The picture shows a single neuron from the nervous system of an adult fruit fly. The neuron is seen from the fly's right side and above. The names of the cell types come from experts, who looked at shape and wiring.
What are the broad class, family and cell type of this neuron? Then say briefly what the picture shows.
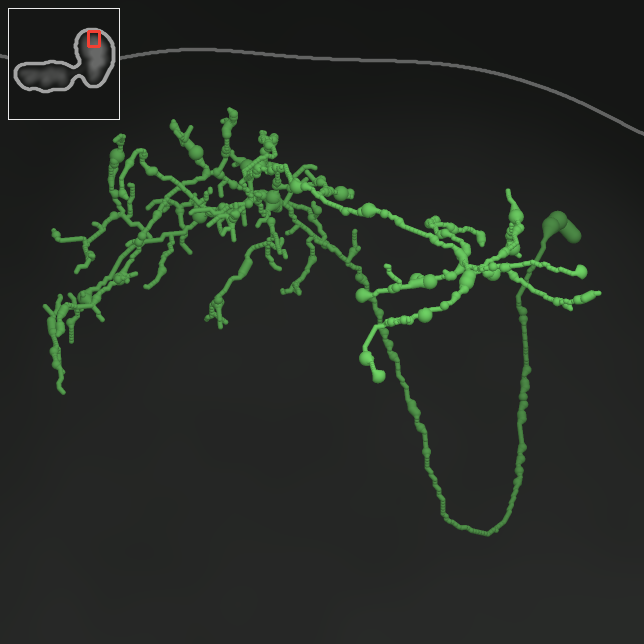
Its broad class is central-brain intrinsic neuron. The family is hemilineage VPNl&d1_dorsal. Its cell type is CB4100. Dozens of branch ends can be seen. As drawn here it is wider than it is tall.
